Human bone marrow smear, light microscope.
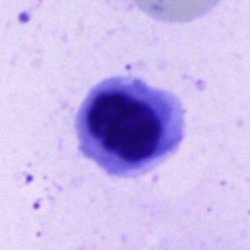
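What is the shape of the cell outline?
Roughly round but irregular, with small bulges along its edge.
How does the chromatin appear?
Dark and dense, staining deep purple.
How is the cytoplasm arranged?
As a moderate blue rim around the nucleus, wider on the right side than on the left.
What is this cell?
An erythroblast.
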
